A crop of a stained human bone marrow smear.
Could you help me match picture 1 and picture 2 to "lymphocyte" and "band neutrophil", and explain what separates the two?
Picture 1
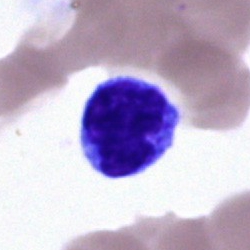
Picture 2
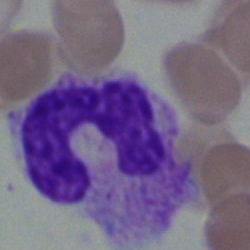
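The band neutrophil is the one in picture 2, which leaves the lymphocyte for picture 1. The chromatin doesn't separate them: in both it is dark purple and coarsely clumped, with no nucleoli visible.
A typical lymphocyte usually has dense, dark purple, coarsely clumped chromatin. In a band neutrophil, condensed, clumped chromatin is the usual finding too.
So I look at the nucleus shape instead: in the band neutrophil it's bent into a horseshoe with its opening facing down.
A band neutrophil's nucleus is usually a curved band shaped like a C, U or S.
The outlines differ as well, smooth and round to slightly oval for the lymphocyte, irregular rather than round for the band neutrophil. Then the cytoplasm: the band neutrophil's is pale lilac, not blue, and lies mostly below and to the right of its nucleus, while the lymphocyte shows no granules in its cytoplasm.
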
